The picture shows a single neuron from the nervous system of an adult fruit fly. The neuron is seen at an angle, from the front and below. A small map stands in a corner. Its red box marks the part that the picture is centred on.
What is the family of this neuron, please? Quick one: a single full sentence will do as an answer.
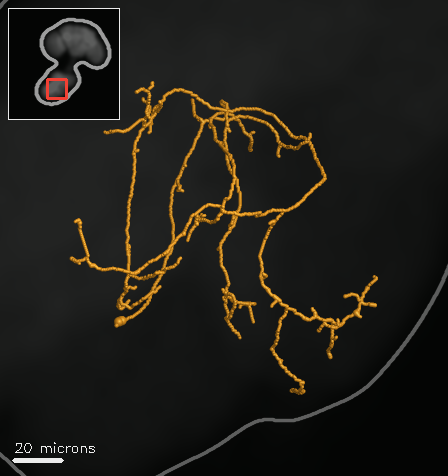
As for family, the neuron falls under hemilineage 12B.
